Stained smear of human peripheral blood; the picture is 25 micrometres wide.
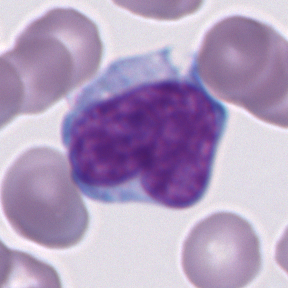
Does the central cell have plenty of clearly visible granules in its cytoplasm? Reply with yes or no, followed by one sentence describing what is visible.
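No. No granules are visible in the cytoplasm.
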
